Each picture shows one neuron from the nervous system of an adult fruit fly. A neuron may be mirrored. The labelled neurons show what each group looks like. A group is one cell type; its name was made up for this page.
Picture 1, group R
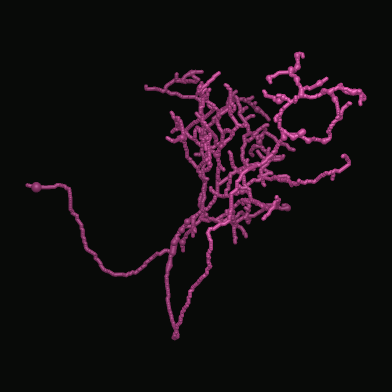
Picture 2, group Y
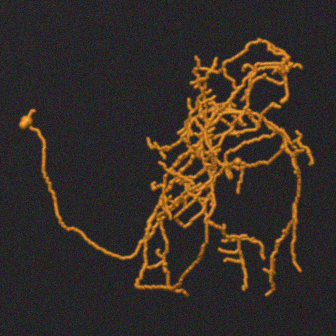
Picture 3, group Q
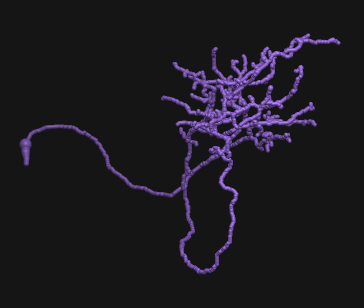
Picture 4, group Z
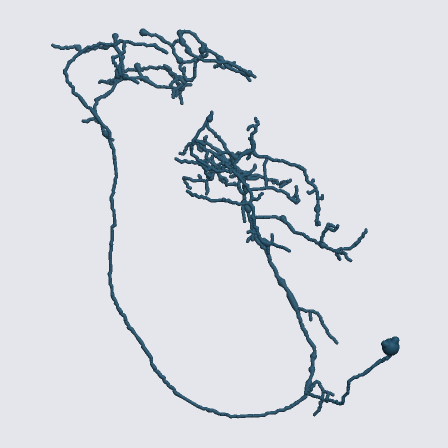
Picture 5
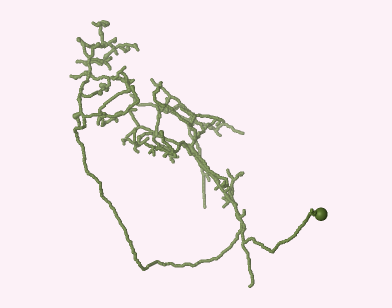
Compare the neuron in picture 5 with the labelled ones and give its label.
group Y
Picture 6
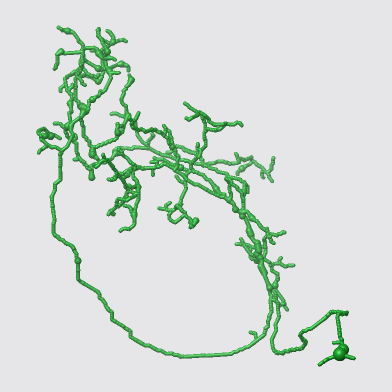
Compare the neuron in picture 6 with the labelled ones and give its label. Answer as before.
group Y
